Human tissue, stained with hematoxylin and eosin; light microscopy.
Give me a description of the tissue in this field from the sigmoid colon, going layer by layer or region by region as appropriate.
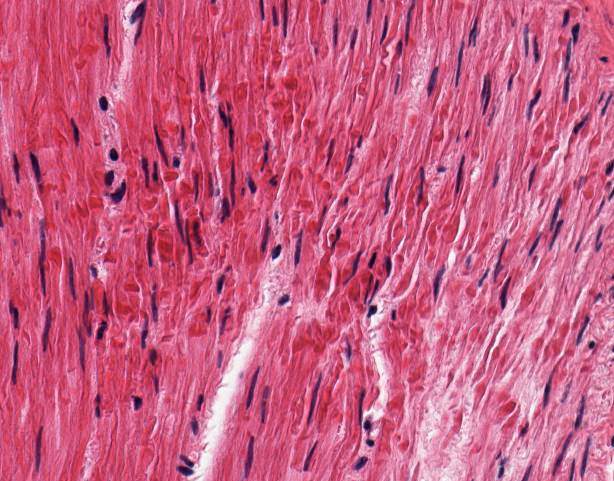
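You'll notice the nuclei here are elongated and cigar-shaped, staining dark purple. The fibre cytoplasm takes up eosin as a bright pink. You won't find any cross-striations in the fibres. And the field holds no epithelium, glands or fat cells anywhere.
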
